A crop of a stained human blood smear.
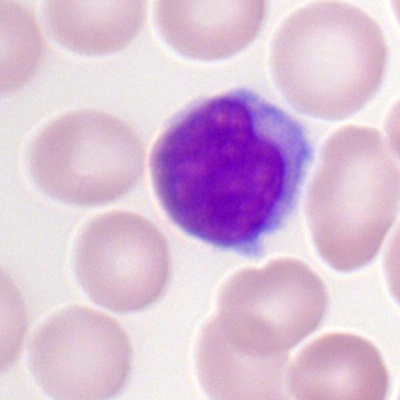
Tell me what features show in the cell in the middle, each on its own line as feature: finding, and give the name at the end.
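Cytoplasm: visible mostly along the right side, I'd say.
Chromatin: dense and dark purple, coarse and clumped.
Granules: none that I can find in the cytoplasm.
Outline: slightly irregular, not smoothly round.
Name: lymphocyte.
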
